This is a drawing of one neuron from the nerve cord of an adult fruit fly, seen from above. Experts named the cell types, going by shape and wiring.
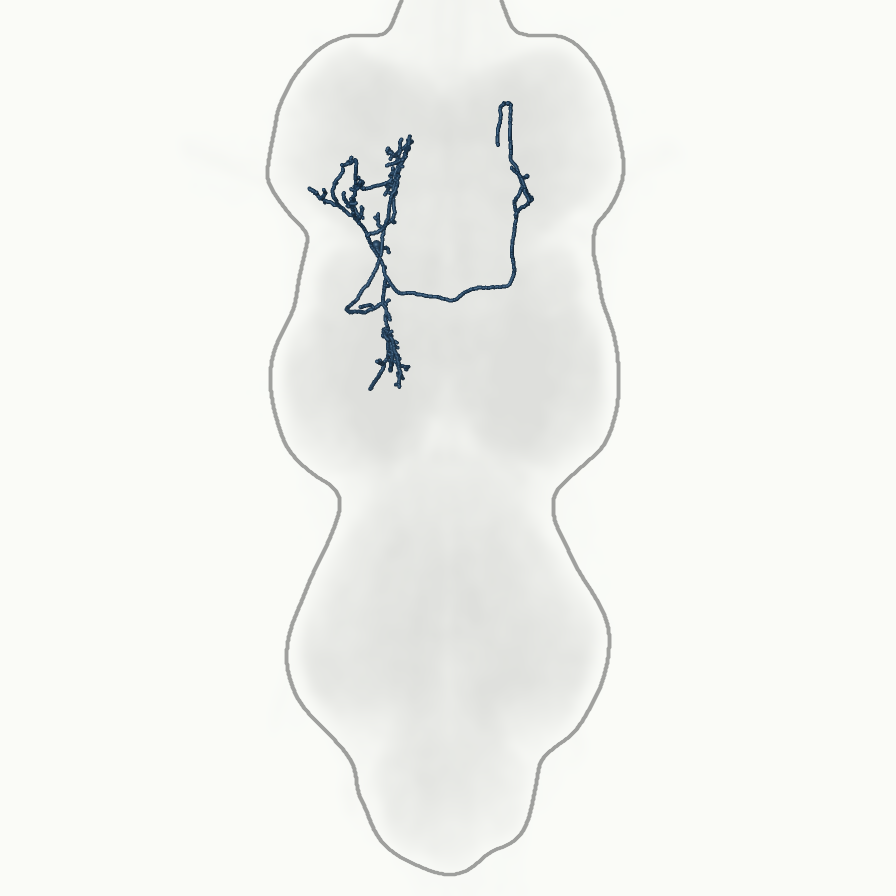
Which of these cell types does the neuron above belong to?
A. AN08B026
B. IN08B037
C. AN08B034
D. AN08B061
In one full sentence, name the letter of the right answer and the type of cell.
The cell identity of the neuron is IN08B037, given in option B.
